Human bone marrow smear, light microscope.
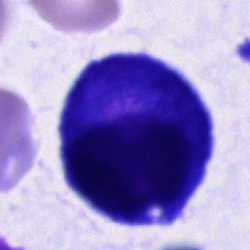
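Plasma cell in the middle of the smear: the darkest mass is its nucleus, lying off-centre in the lower part of the cell. Notice how very dark and dense it stains, with no open or fine pattern. The cytoplasm shows no granules. At the lower edge, look for a single small clear white spot.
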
